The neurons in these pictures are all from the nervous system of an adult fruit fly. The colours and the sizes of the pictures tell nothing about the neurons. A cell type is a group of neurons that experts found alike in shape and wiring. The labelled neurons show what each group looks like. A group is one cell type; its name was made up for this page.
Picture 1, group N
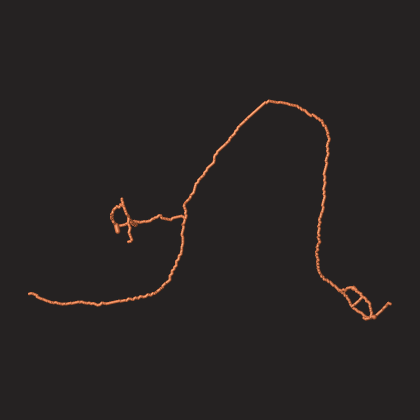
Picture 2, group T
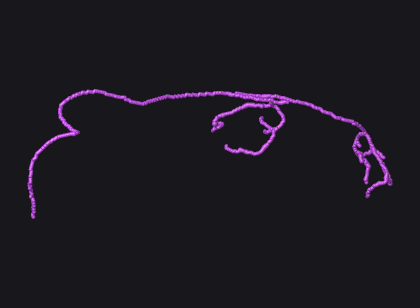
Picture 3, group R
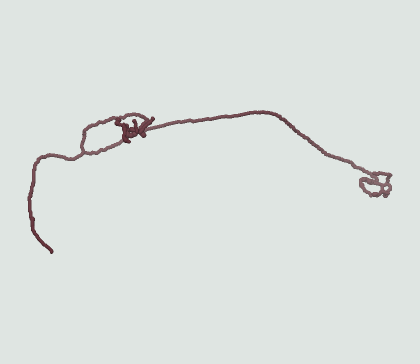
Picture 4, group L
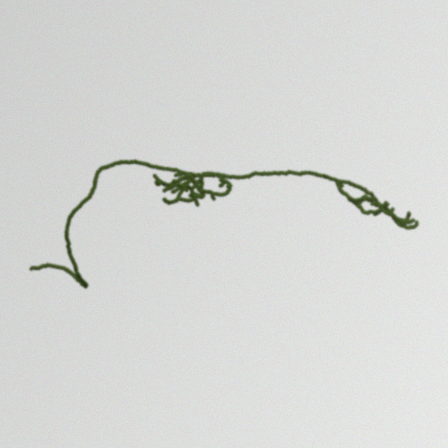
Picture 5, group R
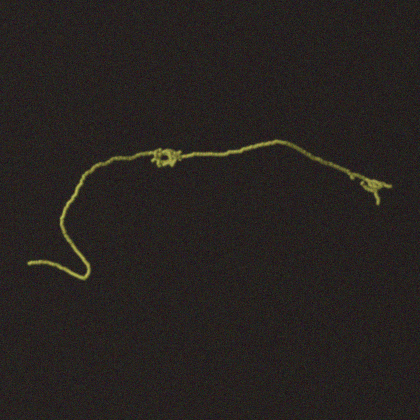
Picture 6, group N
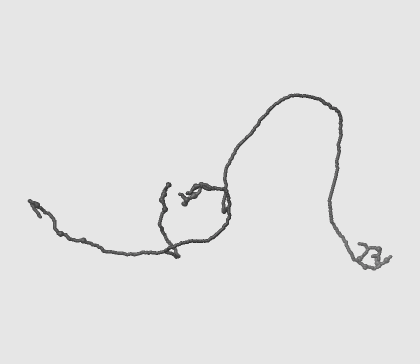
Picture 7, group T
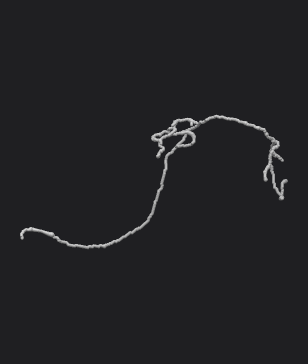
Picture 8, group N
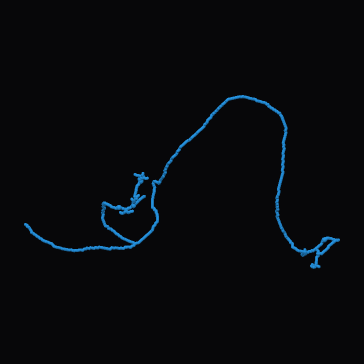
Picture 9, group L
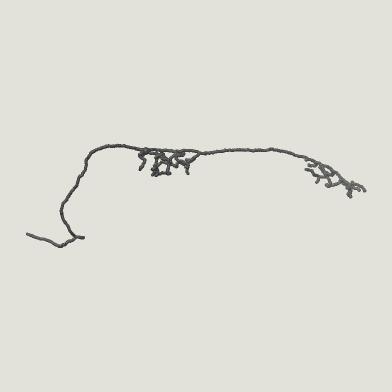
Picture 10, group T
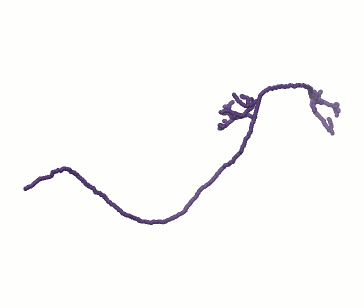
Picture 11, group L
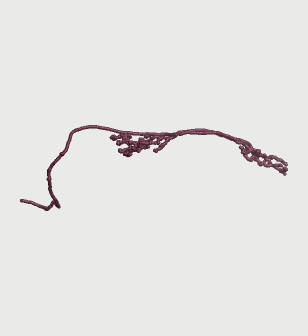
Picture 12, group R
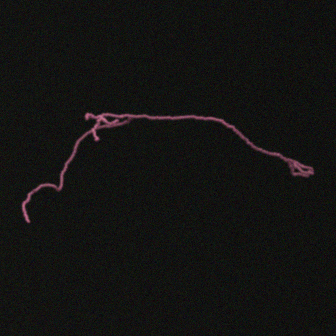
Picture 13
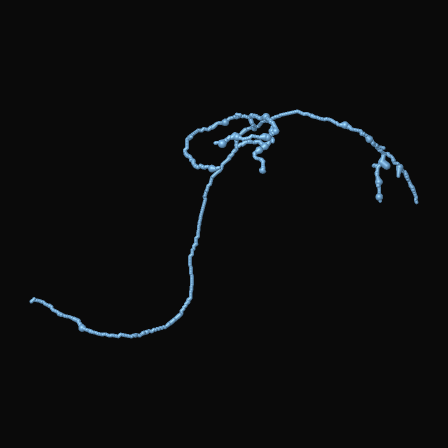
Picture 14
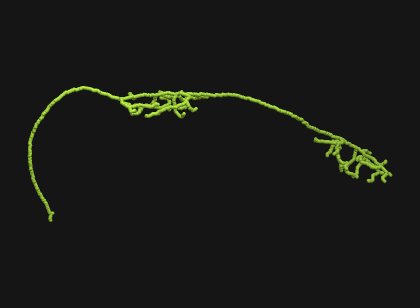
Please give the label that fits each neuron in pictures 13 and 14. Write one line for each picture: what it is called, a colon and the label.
13: group T
14: group L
